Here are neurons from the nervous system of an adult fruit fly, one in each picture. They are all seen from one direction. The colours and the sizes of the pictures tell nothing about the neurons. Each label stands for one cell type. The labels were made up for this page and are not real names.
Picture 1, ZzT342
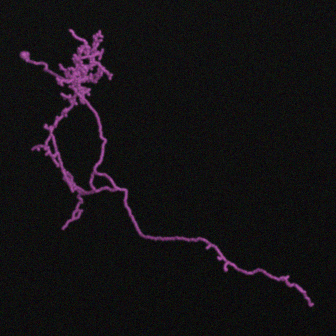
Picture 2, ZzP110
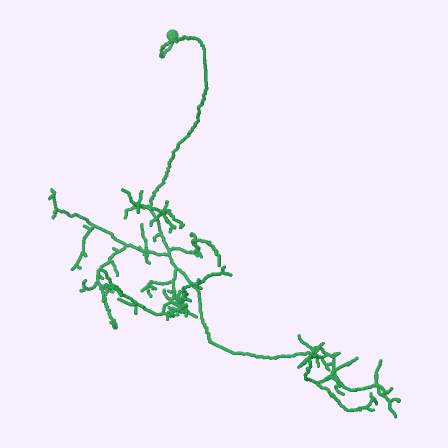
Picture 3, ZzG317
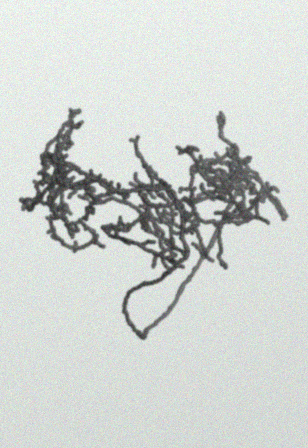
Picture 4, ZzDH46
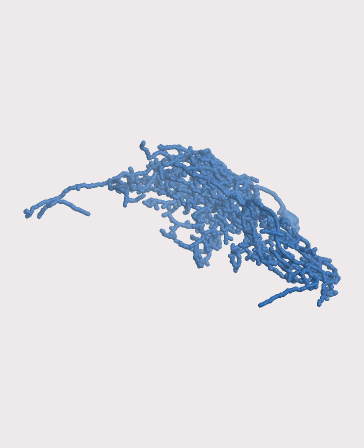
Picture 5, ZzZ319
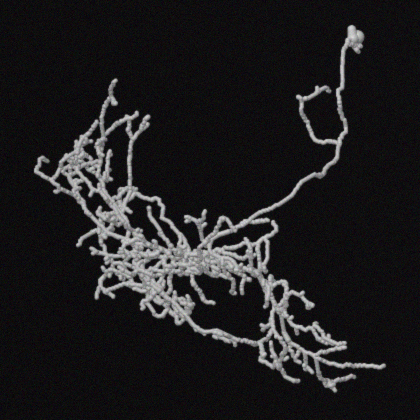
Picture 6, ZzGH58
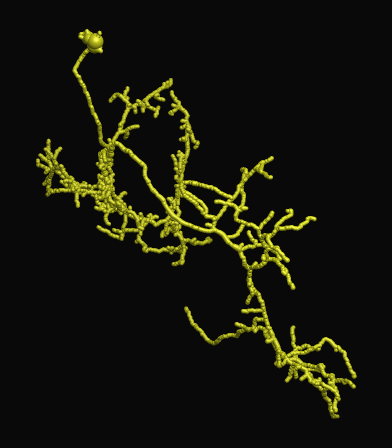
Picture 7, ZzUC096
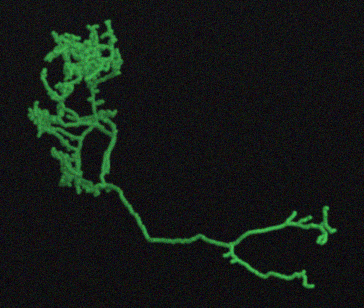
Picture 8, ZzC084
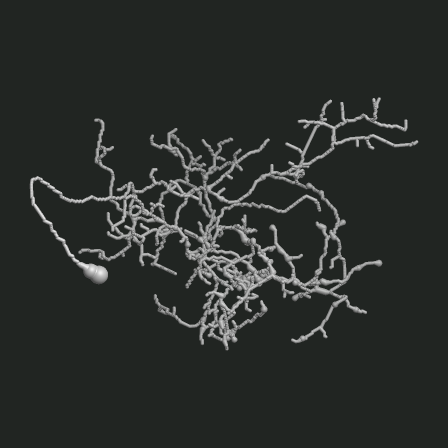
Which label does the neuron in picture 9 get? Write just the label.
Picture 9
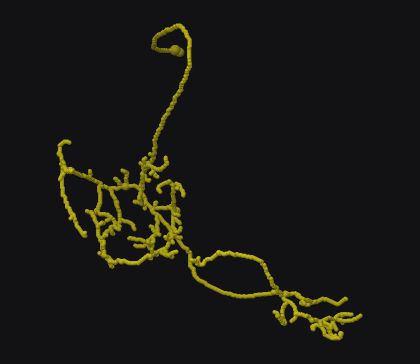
ZzP110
